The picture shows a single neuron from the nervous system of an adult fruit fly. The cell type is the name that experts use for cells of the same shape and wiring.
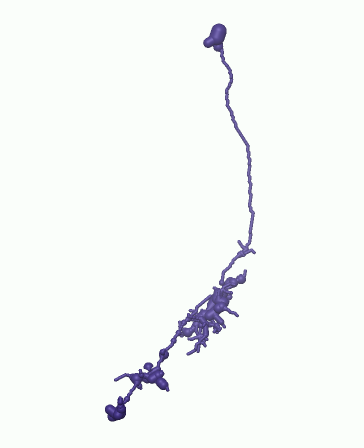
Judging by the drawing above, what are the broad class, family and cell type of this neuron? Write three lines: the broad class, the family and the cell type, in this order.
optic-lobe intrinsic neuron
Mi
Mi4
